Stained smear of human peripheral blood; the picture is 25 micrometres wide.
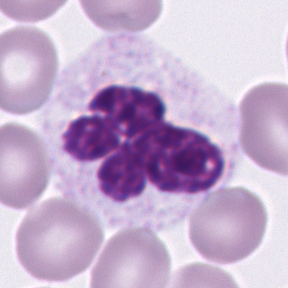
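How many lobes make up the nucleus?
More than two.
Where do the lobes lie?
Crowded together in the middle of the cell.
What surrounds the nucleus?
A wide rim of pale pinkish cytoplasm, filled with fine lilac granules.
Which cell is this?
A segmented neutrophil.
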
